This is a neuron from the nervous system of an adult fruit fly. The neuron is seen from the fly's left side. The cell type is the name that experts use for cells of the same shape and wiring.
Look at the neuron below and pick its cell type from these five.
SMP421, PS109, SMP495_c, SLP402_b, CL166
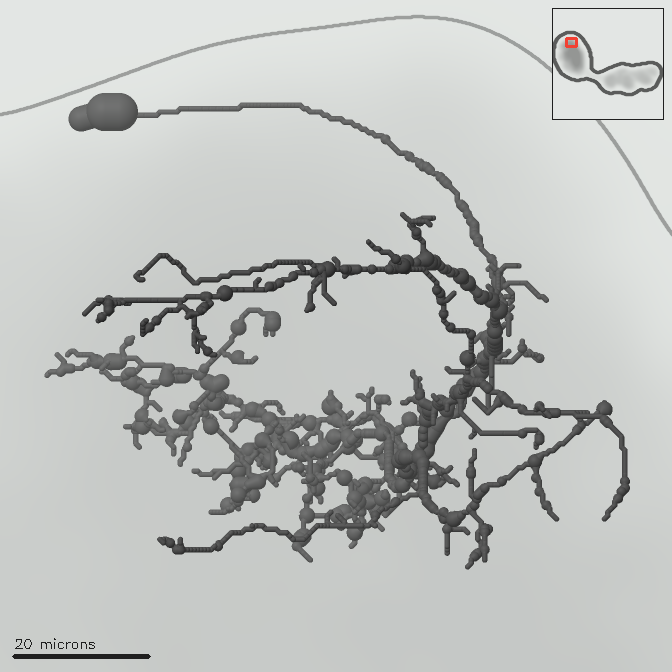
SMP495_c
